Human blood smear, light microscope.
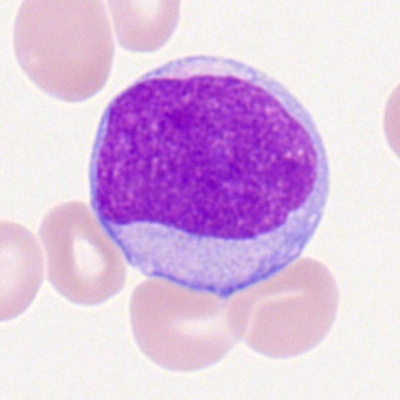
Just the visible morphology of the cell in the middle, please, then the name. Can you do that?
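Chromatin: finely stippled, not coarsely clumped. Cell outline: round and smooth, without projections. Cytoplasm: pale lilac-blue, forming a wide crescent below the nucleus and only a thin rim above it. Answer: myeloblast.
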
